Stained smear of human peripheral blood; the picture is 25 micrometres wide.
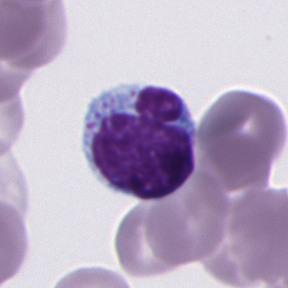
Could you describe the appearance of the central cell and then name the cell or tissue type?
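The nucleus, about 9 micrometres across, fills most of the cell, and its chromatin stains dark purple. The cytoplasm is pale blue, with fine reddish-purple granules scattered through it. It is a typical lymphocyte.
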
